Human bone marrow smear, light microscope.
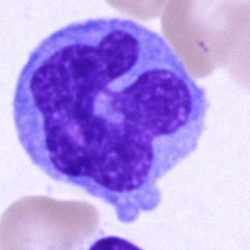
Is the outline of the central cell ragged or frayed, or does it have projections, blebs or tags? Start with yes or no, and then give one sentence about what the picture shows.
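Yes. Small rounded blebs project from the bottom edge of the cell.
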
